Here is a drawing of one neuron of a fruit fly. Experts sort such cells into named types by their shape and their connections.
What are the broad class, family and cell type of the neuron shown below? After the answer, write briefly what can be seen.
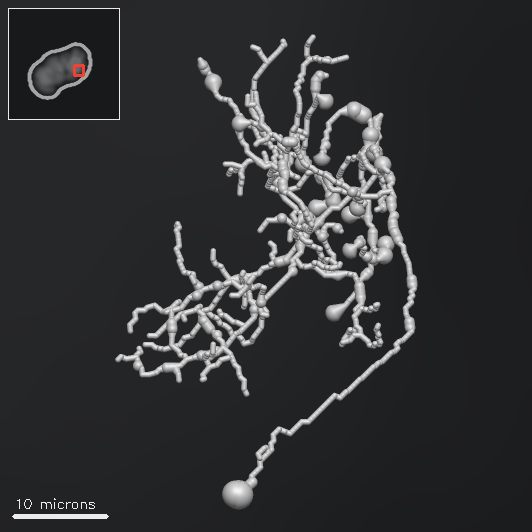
Its broad class is nerve-cord intrinsic neuron. Its family is hemilineage 01B. Its cell type is IN01B074. The cell body is at the bottom of the picture. From top to bottom in the picture it spans about 50 microns. Dozens of branch ends can be seen.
